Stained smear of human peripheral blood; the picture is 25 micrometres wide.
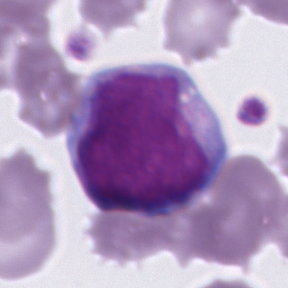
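Myeloblast, the central cell of a stained peripheral blood smear. The outline is somewhat angular rather than smoothly round. A single unlobed nucleus of broadly squarish shape lies within a narrow cytoplasmic rim, widest on the right, in which no granules are visible.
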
